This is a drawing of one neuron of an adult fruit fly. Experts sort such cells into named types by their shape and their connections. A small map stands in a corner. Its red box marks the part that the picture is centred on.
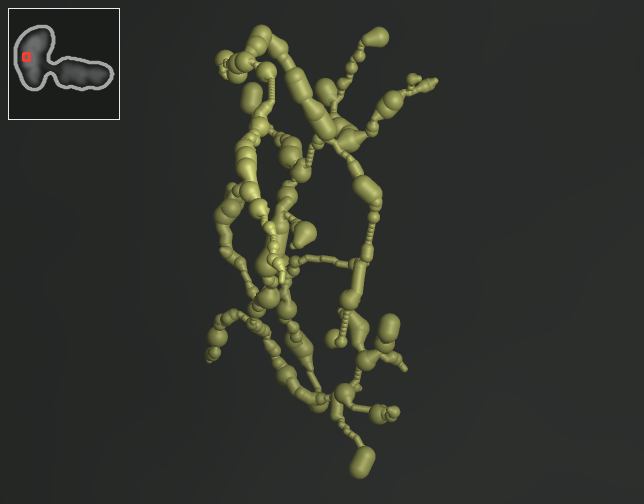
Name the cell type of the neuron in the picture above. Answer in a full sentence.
The cell type is aPhM1.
